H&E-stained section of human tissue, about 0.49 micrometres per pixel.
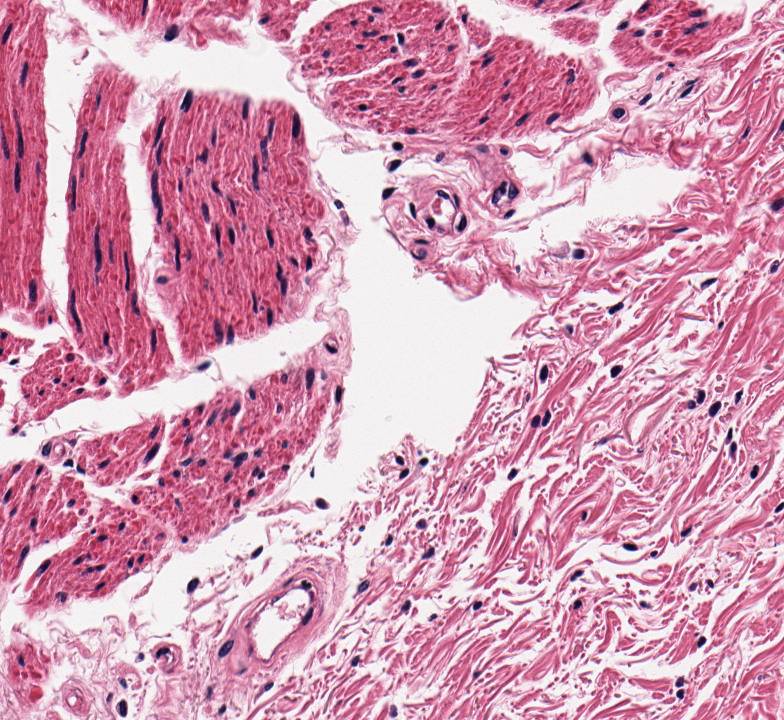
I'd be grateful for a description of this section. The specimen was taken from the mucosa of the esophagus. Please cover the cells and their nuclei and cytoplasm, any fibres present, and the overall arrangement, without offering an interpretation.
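At top centre, a muscle bundle is cut across and shows many small rounded fibre profiles. The smooth muscle nuclei are elongated and cigar-shaped, each lying in the centre of its cell. On the right, pink collagen fibres run obliquely from lower left to upper right. No fat cells are present anywhere in the field.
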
